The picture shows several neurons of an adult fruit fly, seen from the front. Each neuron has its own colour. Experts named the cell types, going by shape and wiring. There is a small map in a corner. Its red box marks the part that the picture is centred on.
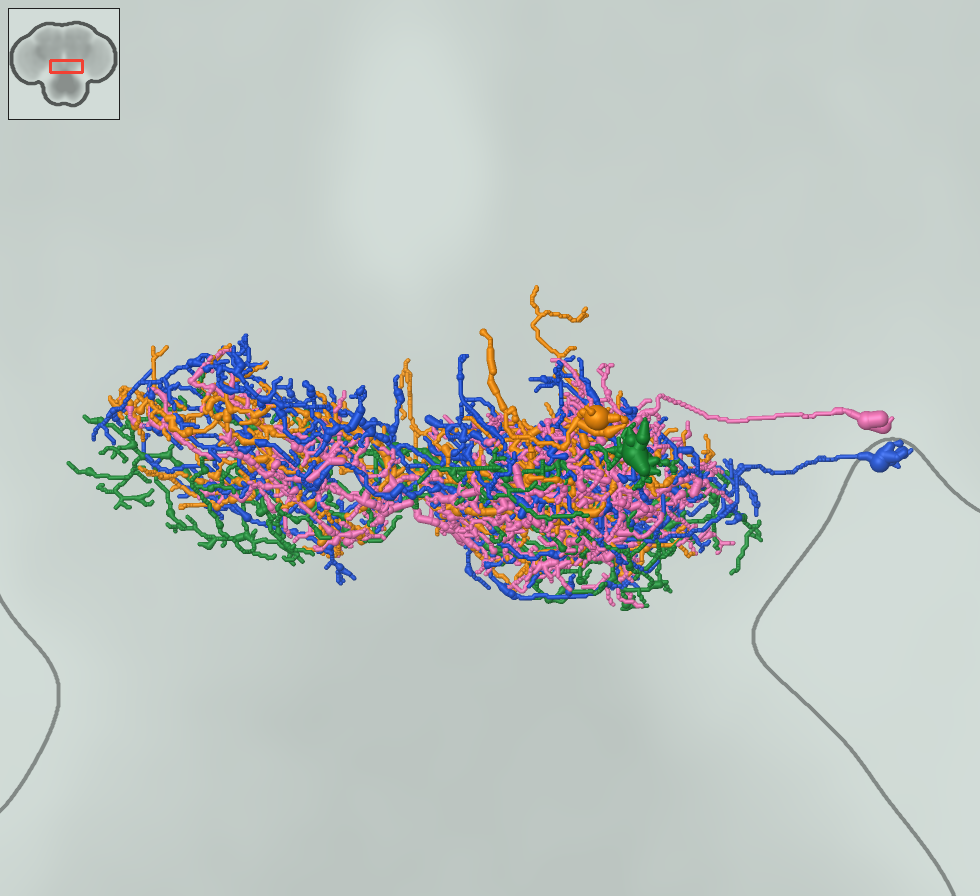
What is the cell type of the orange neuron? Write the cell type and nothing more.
GNG334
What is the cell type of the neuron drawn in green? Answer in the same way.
MNx01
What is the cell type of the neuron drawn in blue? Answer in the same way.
GNG479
